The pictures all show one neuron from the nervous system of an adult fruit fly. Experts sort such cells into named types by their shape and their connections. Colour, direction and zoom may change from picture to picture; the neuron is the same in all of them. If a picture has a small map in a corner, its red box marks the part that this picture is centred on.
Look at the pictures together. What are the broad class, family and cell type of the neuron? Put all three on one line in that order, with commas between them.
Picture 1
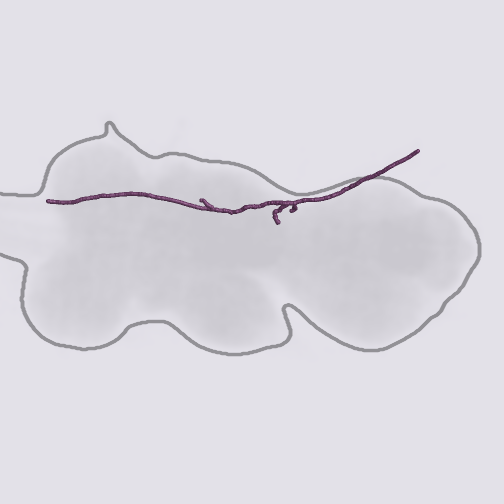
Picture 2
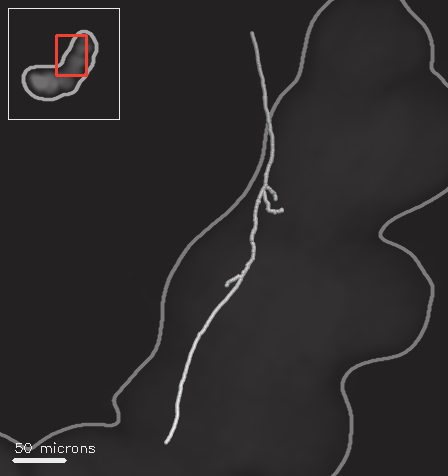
sensory neuron entering the nerve cord, class mechanosensory proprioceptive, SApp05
